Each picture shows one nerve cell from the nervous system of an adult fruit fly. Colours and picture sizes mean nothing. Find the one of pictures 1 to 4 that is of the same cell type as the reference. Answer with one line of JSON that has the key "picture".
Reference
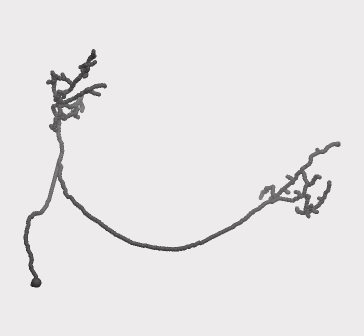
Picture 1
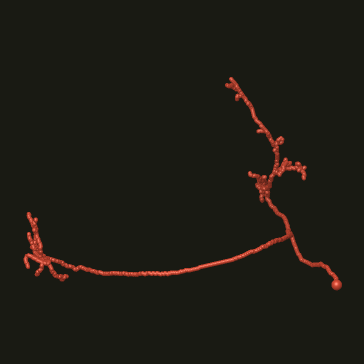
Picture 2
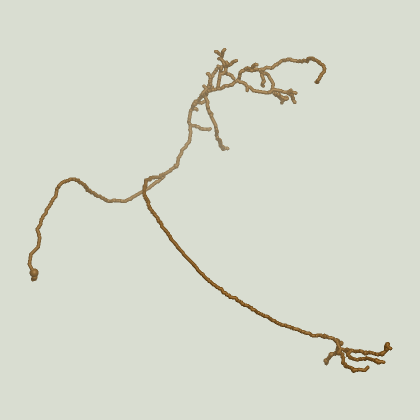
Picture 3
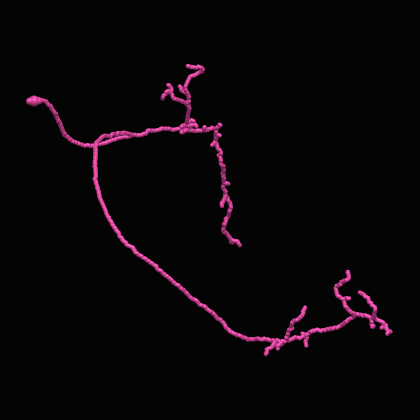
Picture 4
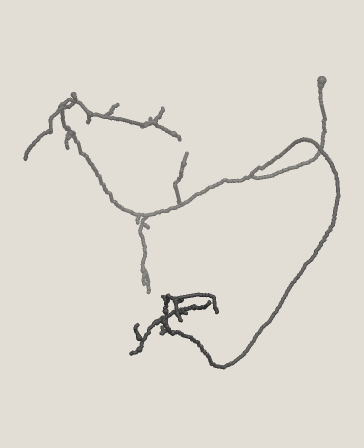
{"picture": 1}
